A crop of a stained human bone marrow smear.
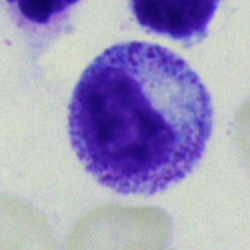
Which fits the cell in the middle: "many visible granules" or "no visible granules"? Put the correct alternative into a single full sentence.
Many visible granules are held in the cell's cytoplasm.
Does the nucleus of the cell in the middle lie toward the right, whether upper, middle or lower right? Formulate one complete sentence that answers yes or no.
No, the nucleus of this cell is positioned toward the left side.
